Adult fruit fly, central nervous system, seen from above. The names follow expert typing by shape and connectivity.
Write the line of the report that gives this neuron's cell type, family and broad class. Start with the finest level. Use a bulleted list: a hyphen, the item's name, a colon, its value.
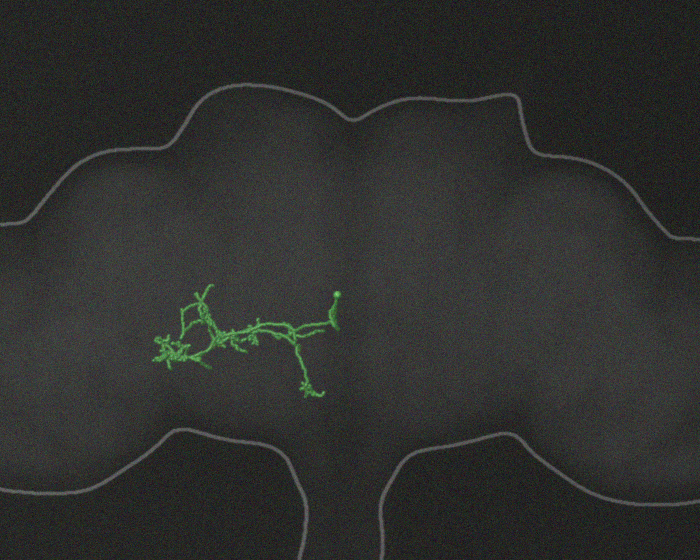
- cell type: WED101
- family: hemilineage DM1_antero_ventral
- broad class: central-brain intrinsic neuron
